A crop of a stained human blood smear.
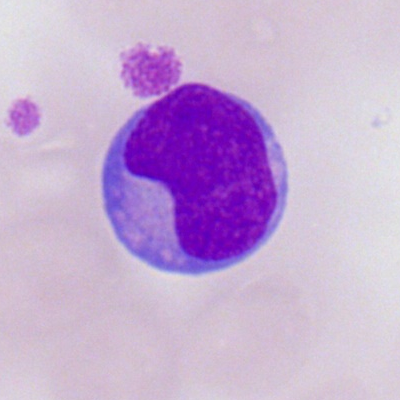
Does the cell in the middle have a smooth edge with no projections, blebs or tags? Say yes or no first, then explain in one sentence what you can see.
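Yes. The cell has a round, smooth outline.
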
